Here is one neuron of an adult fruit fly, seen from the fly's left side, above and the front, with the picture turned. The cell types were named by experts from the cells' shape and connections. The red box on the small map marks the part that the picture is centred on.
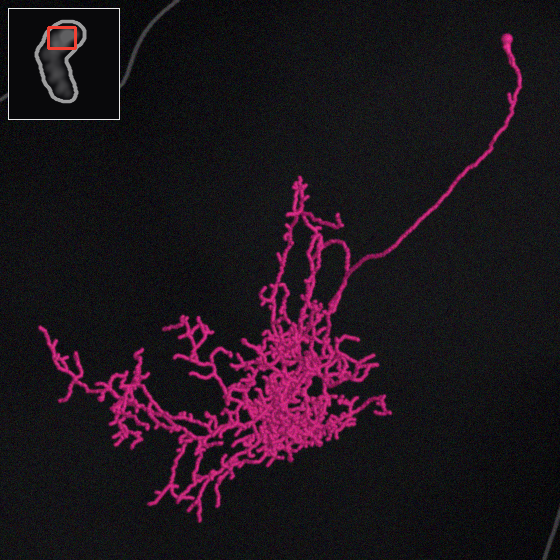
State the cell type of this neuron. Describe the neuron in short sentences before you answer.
The cell body can be seen at the upper right of the picture. In this view it is about as wide as it is tall. Its broad class is central-brain intrinsic neuron. The cell type is PS019.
